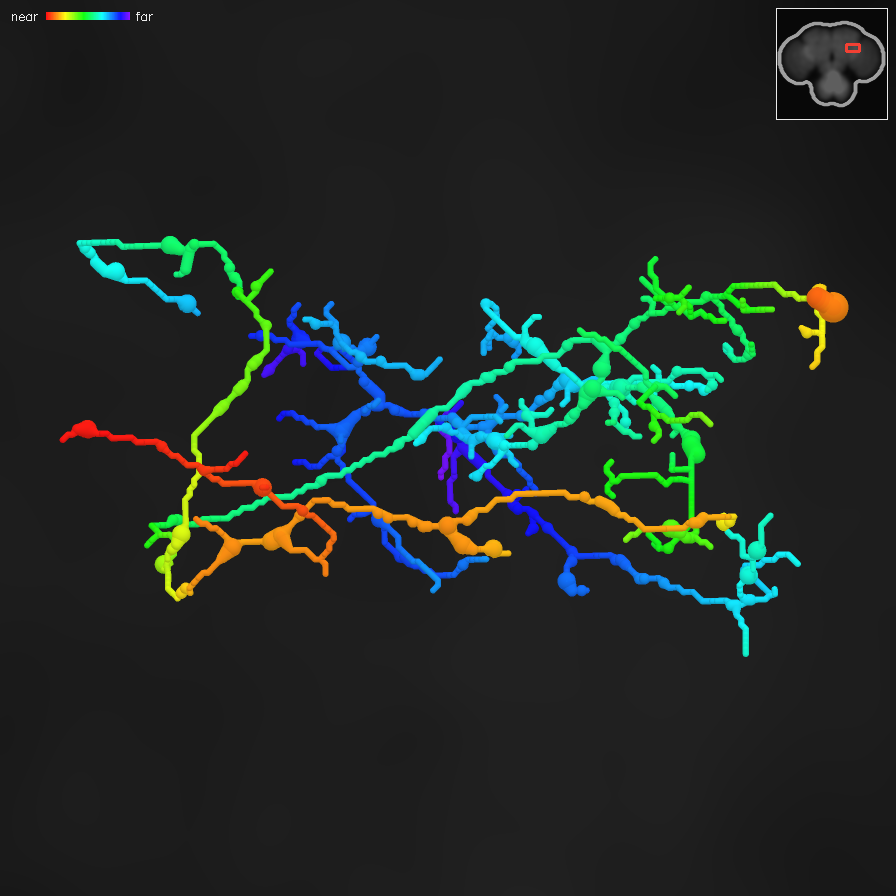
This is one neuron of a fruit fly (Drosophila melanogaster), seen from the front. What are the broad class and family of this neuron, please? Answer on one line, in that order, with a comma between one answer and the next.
central-brain intrinsic neuron, hemilineage VLPl2_posterior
